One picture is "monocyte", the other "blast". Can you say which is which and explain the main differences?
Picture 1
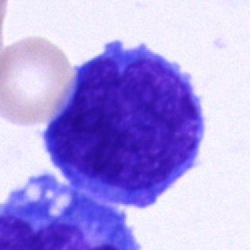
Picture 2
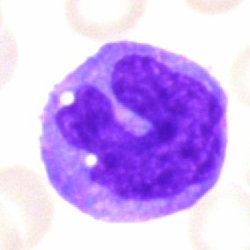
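The blast is in picture 1, the monocyte in picture 2. Nucleus: in picture 1 it fills most of the cell and has a shallow notch at its top; in picture 2 it is bent into a horseshoe shape, with a deep cleft entering from the left.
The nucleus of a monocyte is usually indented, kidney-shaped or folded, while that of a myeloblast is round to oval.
Nucleoli: none are visible in picture 2.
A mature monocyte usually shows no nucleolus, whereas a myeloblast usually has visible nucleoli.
Cytoplasm: in picture 1 it forms only a thin deep-blue rim around the nucleus; in picture 2 it is pale lilac-violet, with two small clear round spots on the left side of the cell.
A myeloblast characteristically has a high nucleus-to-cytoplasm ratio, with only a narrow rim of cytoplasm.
Chromatin: in picture 1 it stains dark purple with a finely stippled texture. Outline: in picture 1 it is roughly round but uneven, with small bumps along the edge and small blunt projections at the top; in picture 2 it is roughly round and smooth.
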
